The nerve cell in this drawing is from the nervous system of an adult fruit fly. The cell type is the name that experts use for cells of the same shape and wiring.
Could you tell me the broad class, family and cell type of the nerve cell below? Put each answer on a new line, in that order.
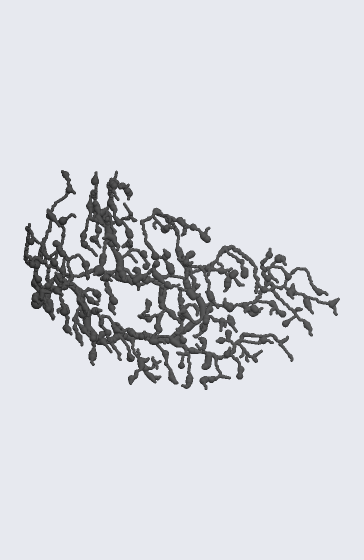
optic-lobe intrinsic neuron
Dm
Dm6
